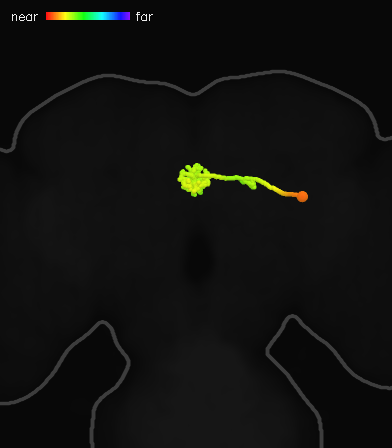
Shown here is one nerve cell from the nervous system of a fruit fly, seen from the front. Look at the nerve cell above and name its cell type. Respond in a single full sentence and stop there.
To the cell type ER3m belongs this nerve cell.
